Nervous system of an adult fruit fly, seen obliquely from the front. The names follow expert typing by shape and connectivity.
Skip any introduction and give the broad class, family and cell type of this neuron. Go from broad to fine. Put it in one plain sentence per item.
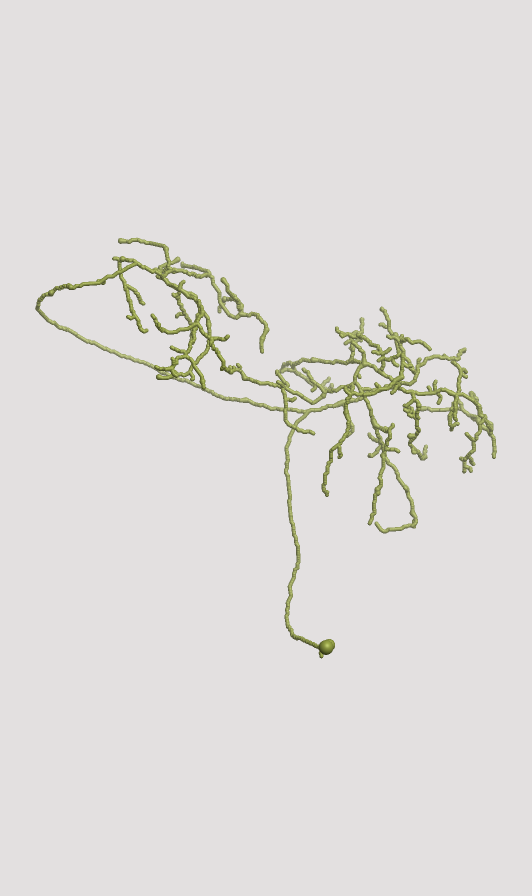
A central-brain intrinsic neuron of hemilineage LHa1, type CB1570.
